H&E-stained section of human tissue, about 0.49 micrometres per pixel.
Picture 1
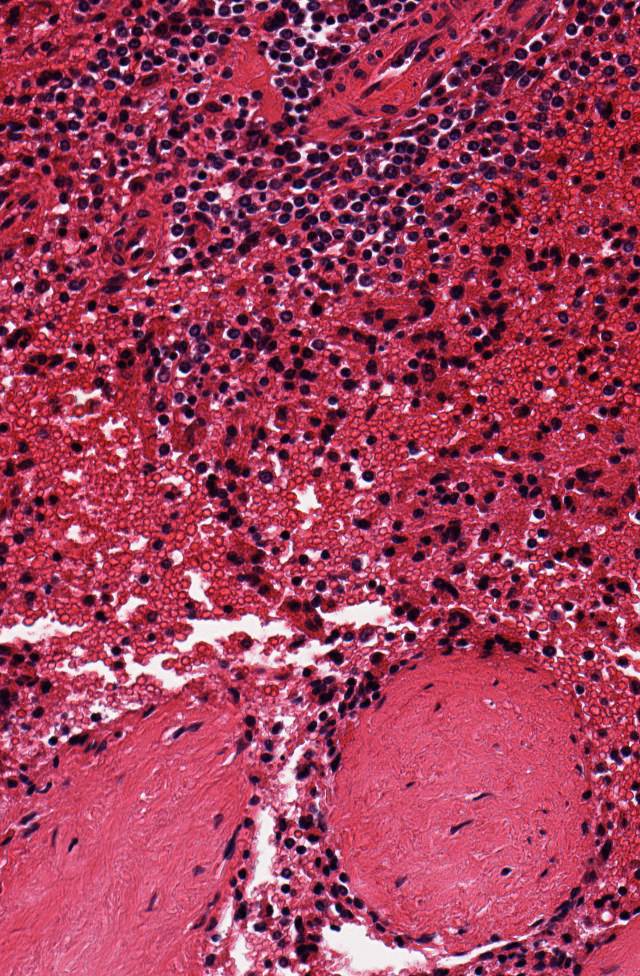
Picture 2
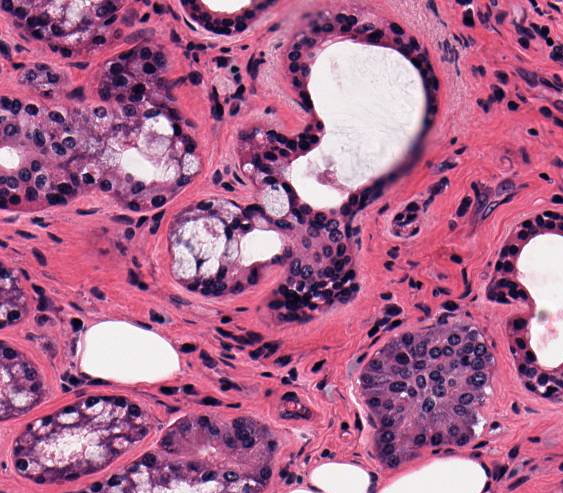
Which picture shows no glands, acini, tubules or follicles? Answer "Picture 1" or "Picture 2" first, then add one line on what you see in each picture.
Picture 1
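What picture 1 shows: No epithelium or glands are present anywhere in the field.
What picture 2 shows: Rounded epithelial nests and glands lie scattered through dense pink collagenous stroma across the whole field.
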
